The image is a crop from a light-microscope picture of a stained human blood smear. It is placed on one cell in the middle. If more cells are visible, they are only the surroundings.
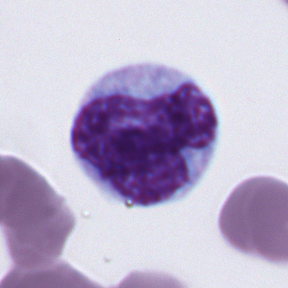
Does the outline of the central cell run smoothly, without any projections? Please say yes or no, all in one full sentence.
Yes, along its outline the cell is smooth, with no projections.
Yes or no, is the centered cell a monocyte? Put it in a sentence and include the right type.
Yes, the cell of interest in the centre is a monocyte.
